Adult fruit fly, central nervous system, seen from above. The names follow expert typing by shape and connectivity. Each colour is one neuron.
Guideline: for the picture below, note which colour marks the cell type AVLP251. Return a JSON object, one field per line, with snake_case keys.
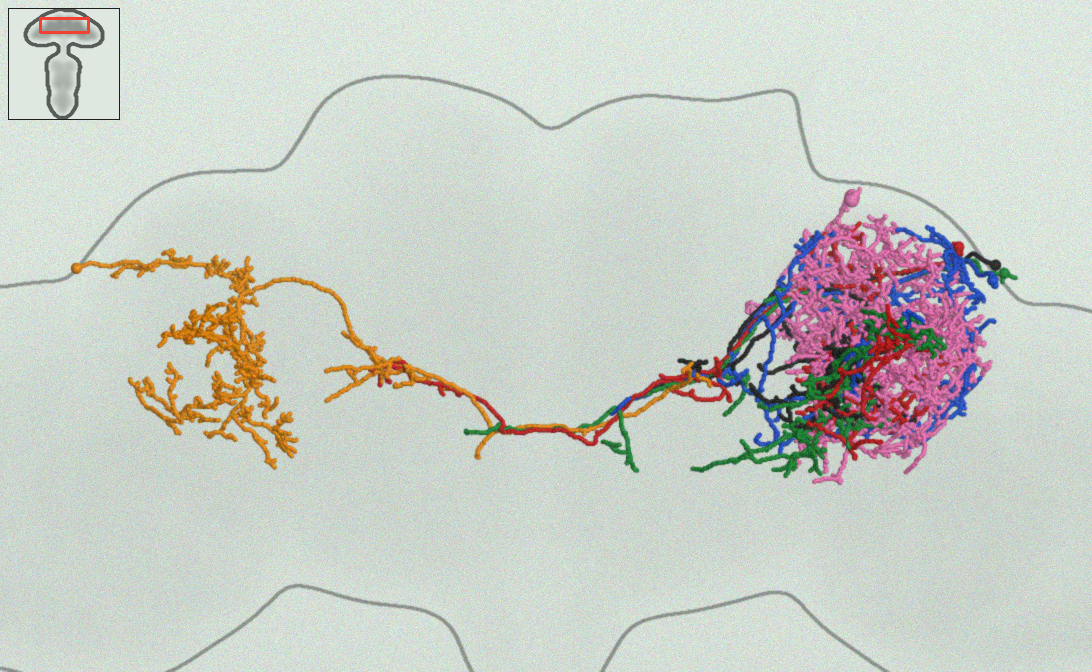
{
 "colour": "pink"
}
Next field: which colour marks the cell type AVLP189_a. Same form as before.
{
 "colour": "orange"
}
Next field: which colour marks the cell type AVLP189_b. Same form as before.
{
 "colour": "red"
}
